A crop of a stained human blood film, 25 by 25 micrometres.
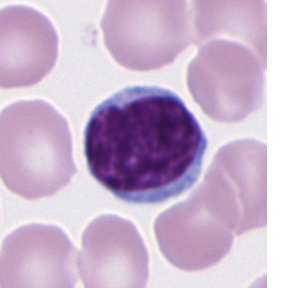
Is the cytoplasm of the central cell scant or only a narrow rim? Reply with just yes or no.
Yes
